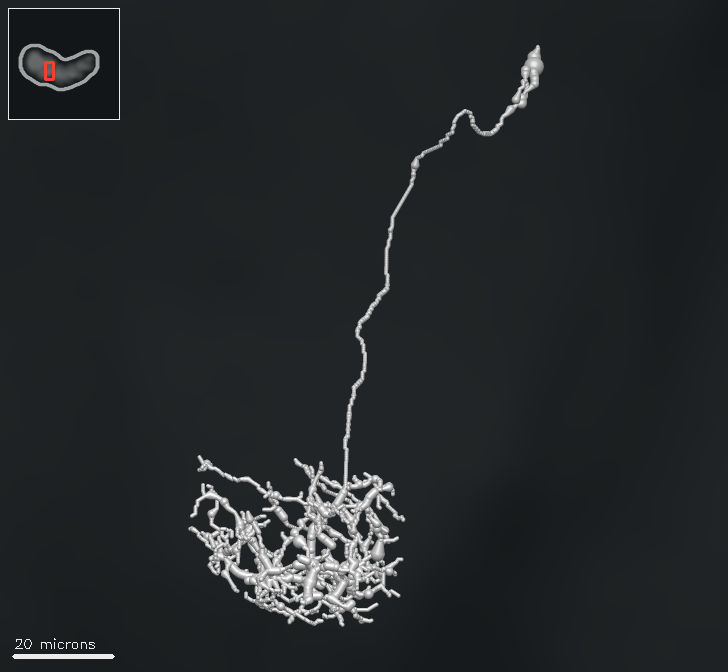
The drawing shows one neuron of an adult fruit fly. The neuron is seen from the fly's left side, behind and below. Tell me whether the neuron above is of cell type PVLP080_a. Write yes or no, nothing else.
no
